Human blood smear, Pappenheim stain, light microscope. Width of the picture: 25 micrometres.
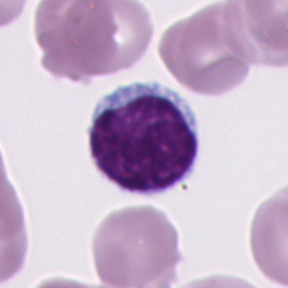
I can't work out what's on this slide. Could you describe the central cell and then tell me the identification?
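Round outline on this one, and the nucleus fills most of the cell. There's no nucleolus to be seen in it. What cytoplasm there is makes a thin rim, widest along the top. So, a typical lymphocyte.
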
